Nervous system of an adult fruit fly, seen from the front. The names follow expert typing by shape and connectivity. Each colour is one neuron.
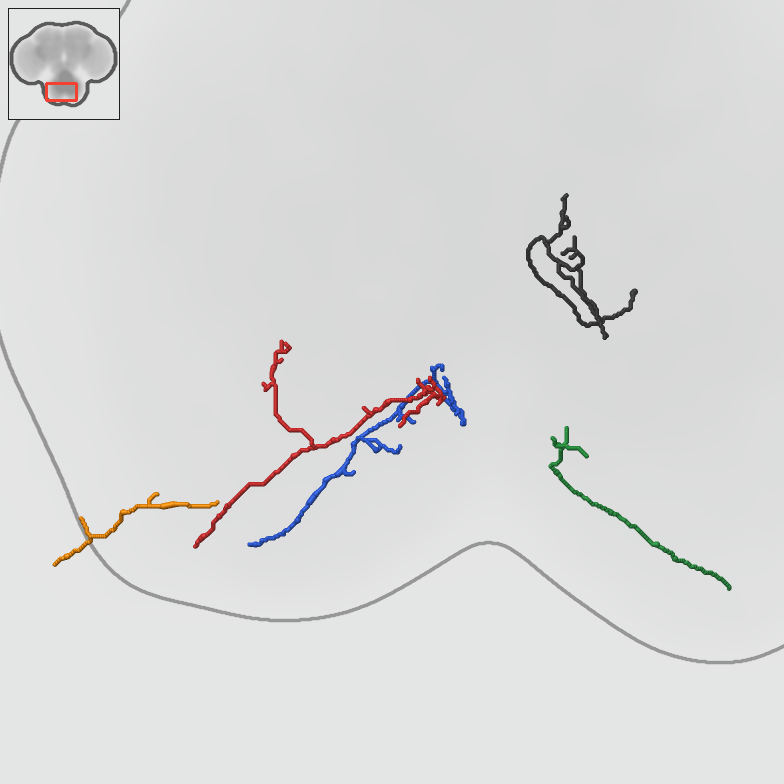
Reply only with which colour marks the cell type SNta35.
red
